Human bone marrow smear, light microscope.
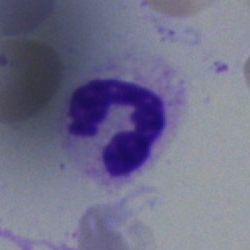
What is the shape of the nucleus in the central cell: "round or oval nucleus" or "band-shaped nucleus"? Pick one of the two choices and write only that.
Band-shaped nucleus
